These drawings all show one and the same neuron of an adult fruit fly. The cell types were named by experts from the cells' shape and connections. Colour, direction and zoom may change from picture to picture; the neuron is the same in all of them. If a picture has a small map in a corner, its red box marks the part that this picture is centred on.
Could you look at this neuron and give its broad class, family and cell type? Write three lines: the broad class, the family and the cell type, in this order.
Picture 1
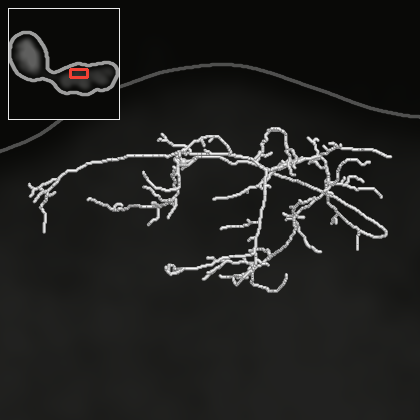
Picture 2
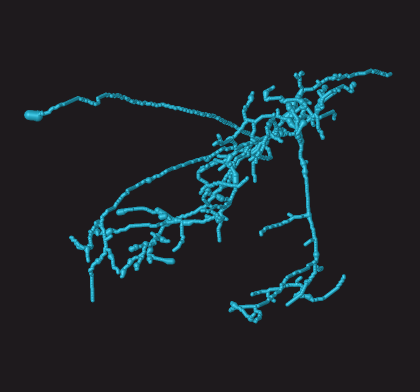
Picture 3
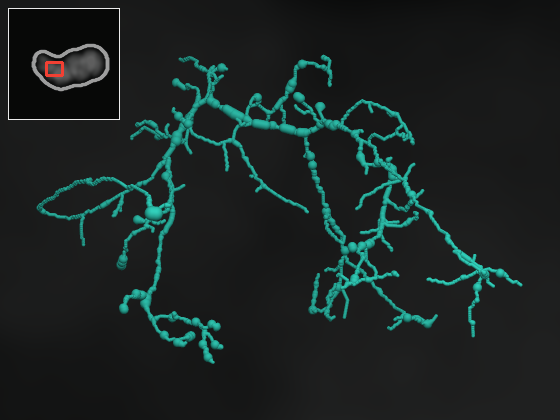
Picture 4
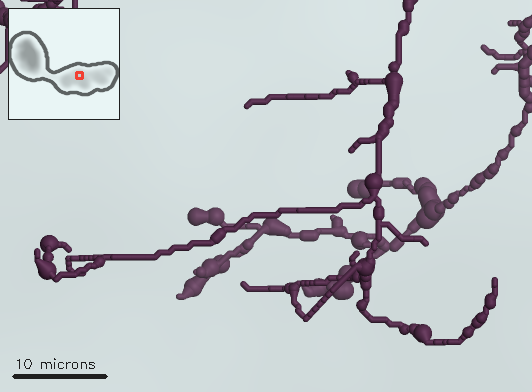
nerve-cord intrinsic neuron
hemilineage 11B
IN11B016_b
